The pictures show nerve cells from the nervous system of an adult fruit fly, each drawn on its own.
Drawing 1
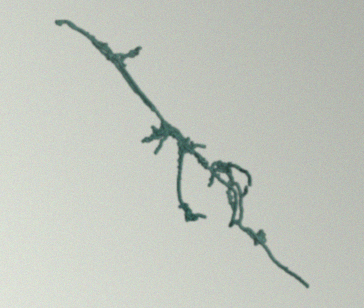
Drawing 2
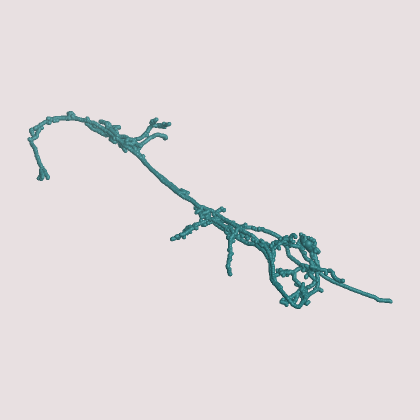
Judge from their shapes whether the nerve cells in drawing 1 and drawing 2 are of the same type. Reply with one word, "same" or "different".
same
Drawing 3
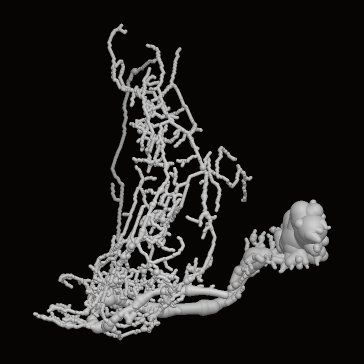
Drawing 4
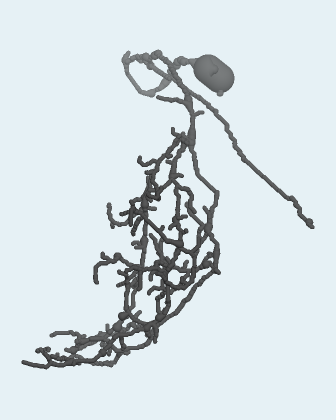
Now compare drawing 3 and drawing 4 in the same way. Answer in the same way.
different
